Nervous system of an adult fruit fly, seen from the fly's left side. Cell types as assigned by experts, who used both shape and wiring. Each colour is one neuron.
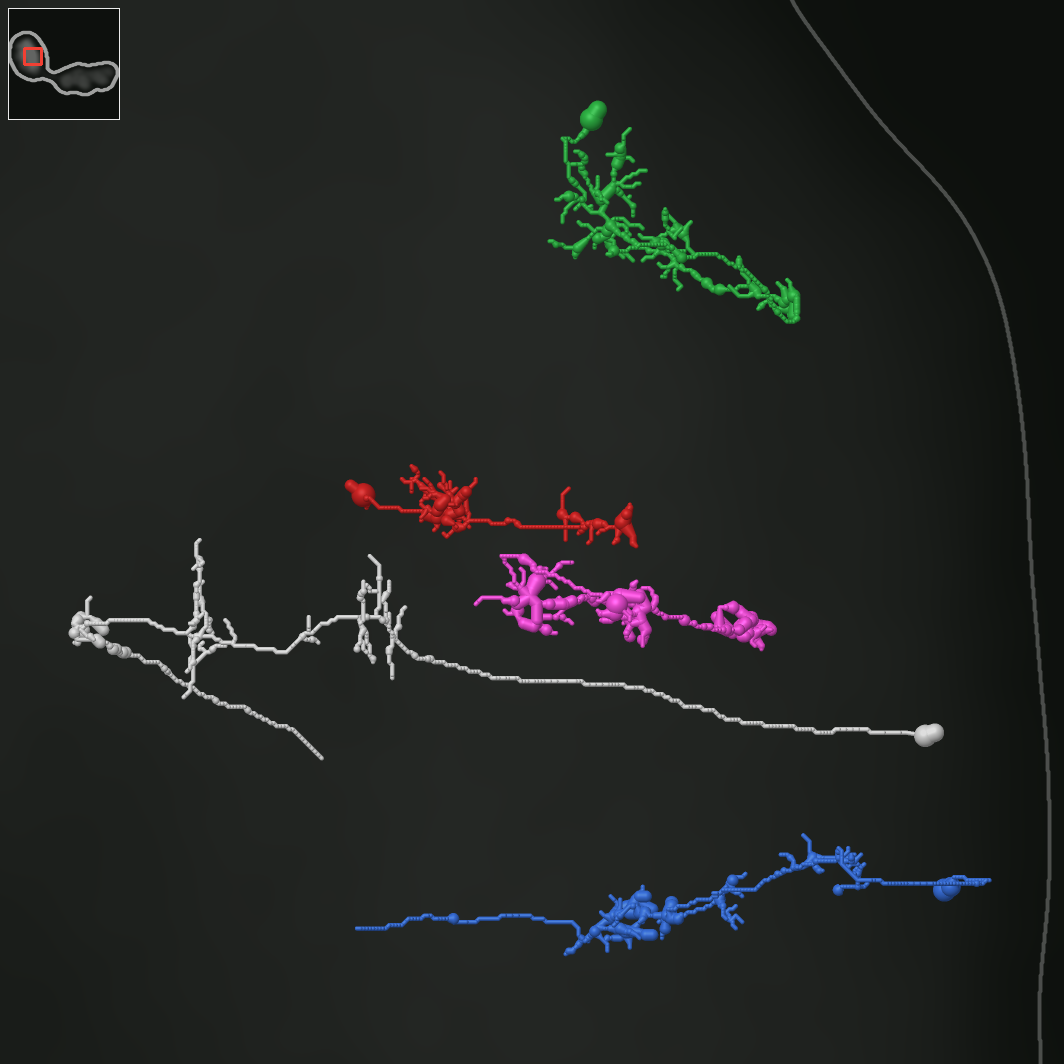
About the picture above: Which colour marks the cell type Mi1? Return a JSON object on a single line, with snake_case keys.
{"colour": "magenta"}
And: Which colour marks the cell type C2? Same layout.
{"colour": "white"}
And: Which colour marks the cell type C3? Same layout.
{"colour": "blue"}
